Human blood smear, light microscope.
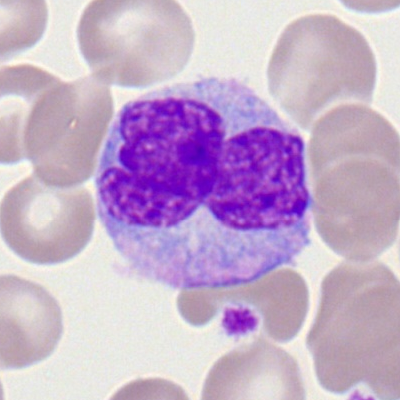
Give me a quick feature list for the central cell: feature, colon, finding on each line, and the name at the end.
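Nuclear notch: deep, in the lower edge, dividing the nucleus into two side-by-side lobes.
Chromatin: clumped in an irregular, lacy pattern.
Cytoplasm: fine, faint pinkish granules.
Edge: slightly frayed in places.
Cell type: monocyte.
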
